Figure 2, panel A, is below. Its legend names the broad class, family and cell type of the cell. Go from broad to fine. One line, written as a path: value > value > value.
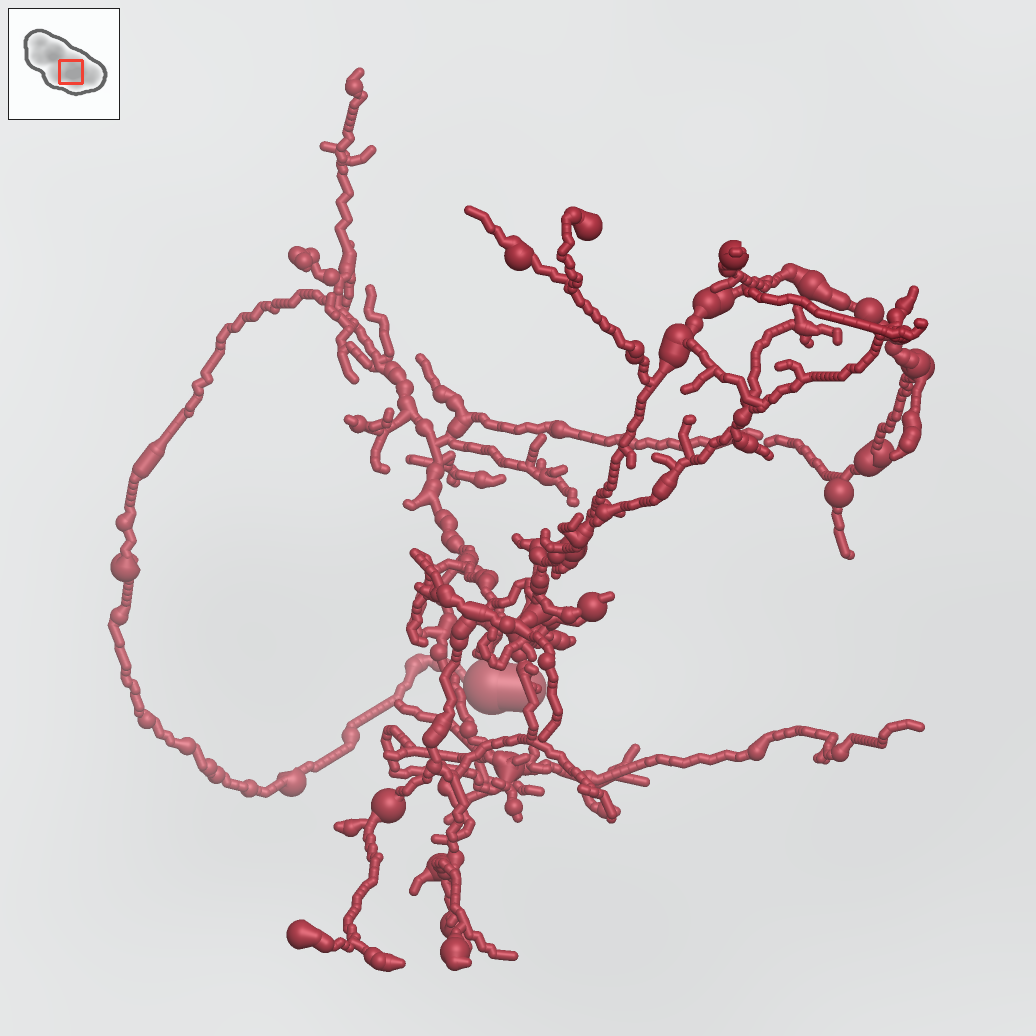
nerve-cord intrinsic neuron > hemilineage 20A.22A > IN20A.22A084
